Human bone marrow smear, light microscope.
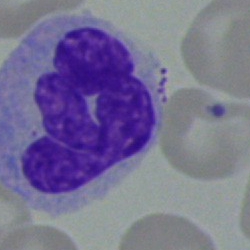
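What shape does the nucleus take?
A thick band curled into a loop, enclosing a small clear gap near its centre.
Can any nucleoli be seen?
No, none are visible.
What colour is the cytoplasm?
Pale greyish-blue, with its rim widest on the left side.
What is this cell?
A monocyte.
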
